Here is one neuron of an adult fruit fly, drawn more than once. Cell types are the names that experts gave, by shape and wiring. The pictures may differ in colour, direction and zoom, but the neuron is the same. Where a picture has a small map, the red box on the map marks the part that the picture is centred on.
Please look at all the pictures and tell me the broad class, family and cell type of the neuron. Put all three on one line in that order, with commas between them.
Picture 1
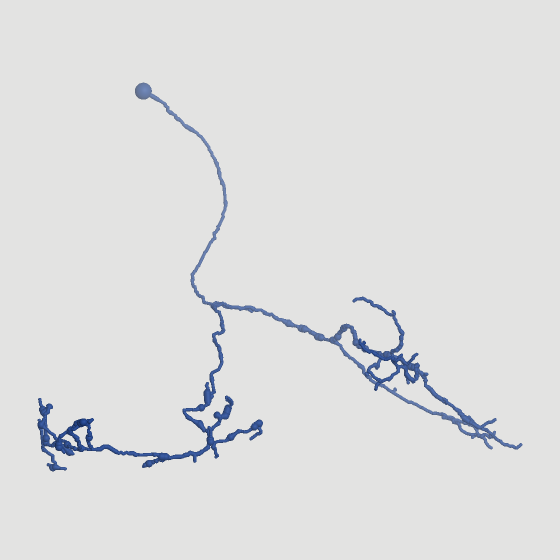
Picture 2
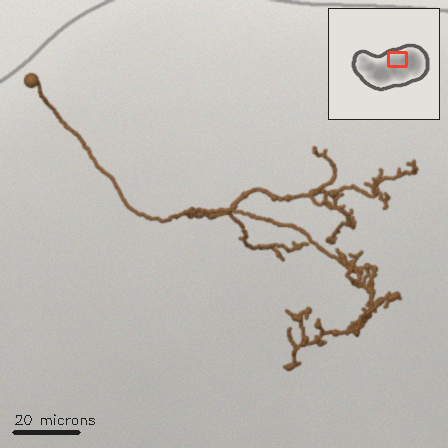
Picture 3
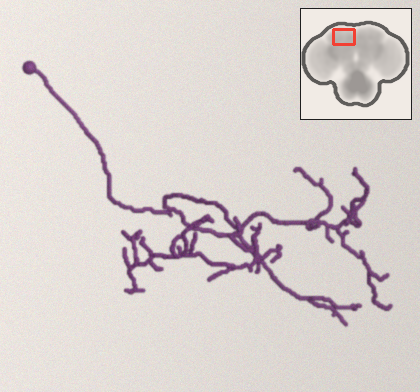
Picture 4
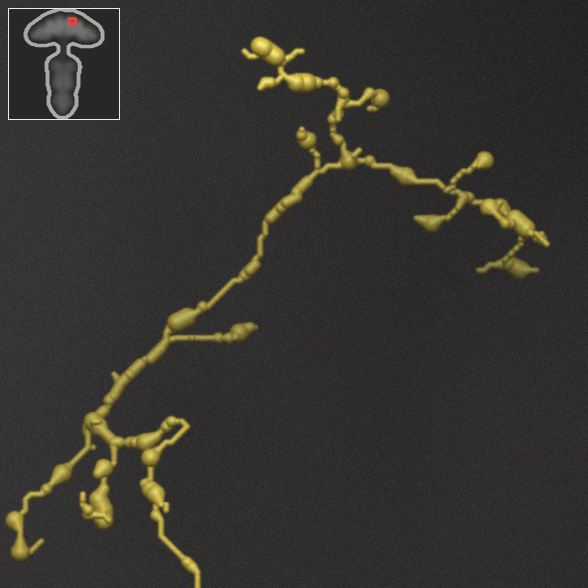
central-brain intrinsic neuron, hemilineage SLPad1_posterior, SIP034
